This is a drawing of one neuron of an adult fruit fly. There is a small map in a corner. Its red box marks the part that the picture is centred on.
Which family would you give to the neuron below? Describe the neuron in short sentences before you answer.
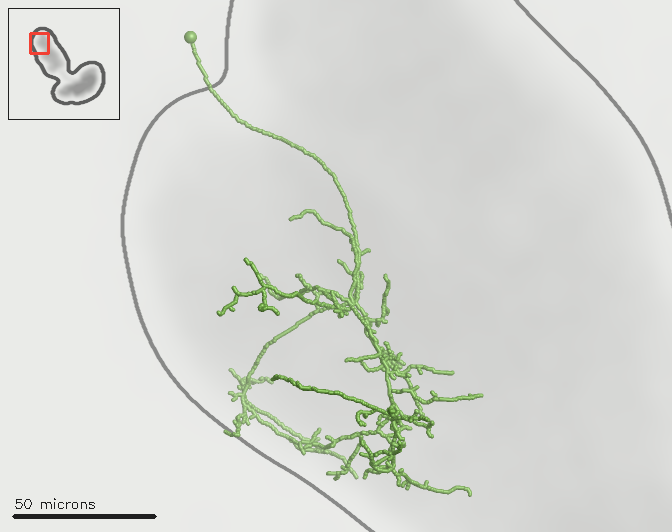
The cell body can be seen at the upper left of the picture. By the scale bar it is about 160 microns tall in this view. The picture shows dozens of branch ends. It is a nerve-cord intrinsic neuron. Its family is hemilineage 04B.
